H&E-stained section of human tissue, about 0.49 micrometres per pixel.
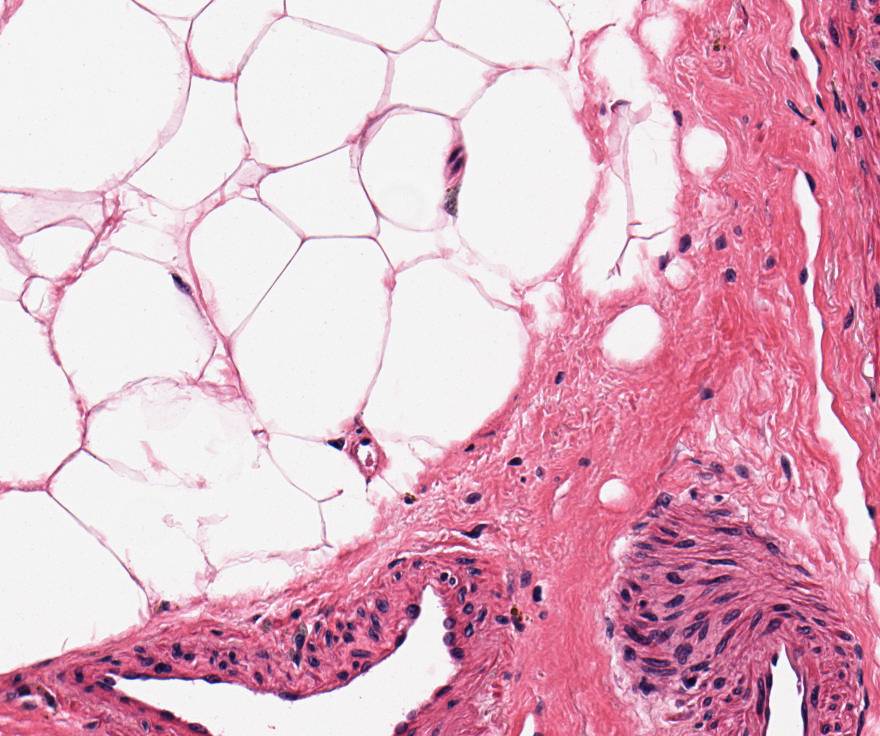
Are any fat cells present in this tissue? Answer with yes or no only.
Yes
